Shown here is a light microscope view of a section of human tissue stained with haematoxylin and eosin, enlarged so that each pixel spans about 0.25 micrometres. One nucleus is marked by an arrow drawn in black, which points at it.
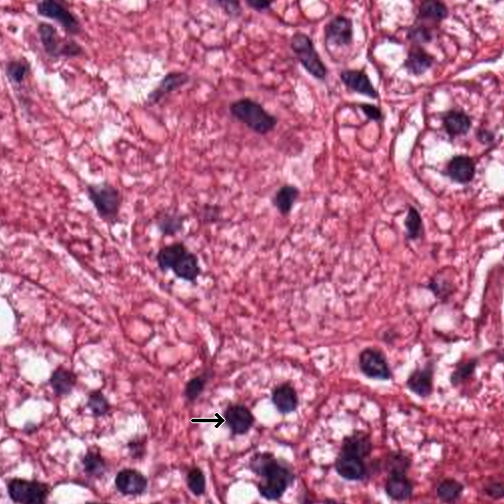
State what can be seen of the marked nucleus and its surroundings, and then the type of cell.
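The nucleus is roughly round, slightly irregular in outline, and stained dark throughout, with little visible inner detail. The nucleus is about the same size as the nuclei of the neighbouring cells in the same group. The cytoplasm is pale and foamy, filled with clear round vacuoles, some of which sit right against the nucleus. The cell lies within a rounded cluster of similar pale, vacuolated cells, bordered by denser pink fibrillar tissue. The marked nucleus belongs to an adrenal cortical cell.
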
